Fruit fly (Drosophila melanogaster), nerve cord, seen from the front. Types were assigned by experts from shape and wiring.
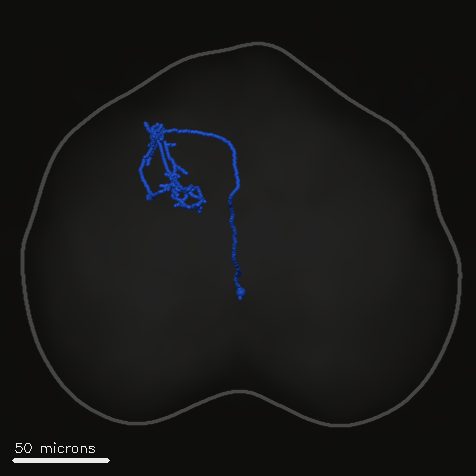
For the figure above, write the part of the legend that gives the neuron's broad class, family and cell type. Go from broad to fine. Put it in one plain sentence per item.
A nerve-cord intrinsic neuron of hemilineage 02A, type IN02A058.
